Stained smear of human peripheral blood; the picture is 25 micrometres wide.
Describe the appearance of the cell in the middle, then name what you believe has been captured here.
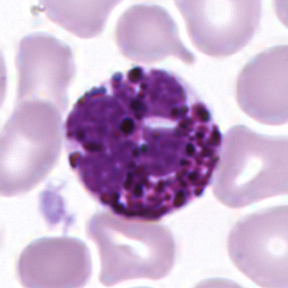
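Look at how clearly the granules in this one vary in size. They lie over the nucleus and partly hide it, and they're most crowded along the right and lower edges of the cell. Just above the centre, a pale, narrow clear slit runs horizontally. The whole cell is about 14 micrometres across. It's a basophil.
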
